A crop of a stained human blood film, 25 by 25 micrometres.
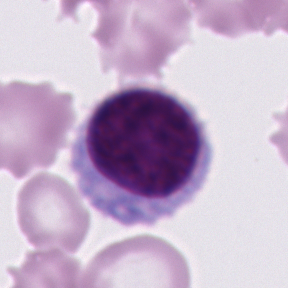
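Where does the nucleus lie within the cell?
Off-centre, pushed toward the upper right.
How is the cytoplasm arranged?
As a pale blue crescent, widest on the lower-left side of the nucleus.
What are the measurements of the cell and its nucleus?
The cell is about 12 micrometres across; the nucleus, round in outline, is about 9 micrometres across and fills about 60% of the cell's area.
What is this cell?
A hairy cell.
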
